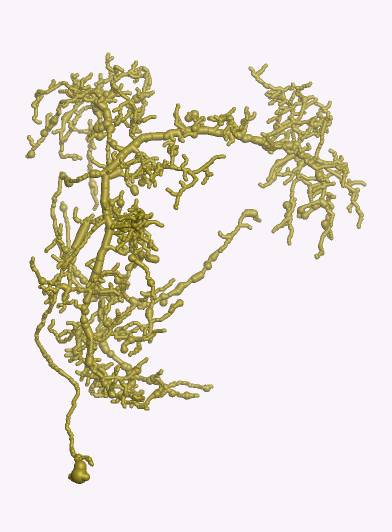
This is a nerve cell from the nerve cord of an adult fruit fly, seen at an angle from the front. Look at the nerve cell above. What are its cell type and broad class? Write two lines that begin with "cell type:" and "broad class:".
cell type: INXXX468
broad class: nerve-cord intrinsic neuron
